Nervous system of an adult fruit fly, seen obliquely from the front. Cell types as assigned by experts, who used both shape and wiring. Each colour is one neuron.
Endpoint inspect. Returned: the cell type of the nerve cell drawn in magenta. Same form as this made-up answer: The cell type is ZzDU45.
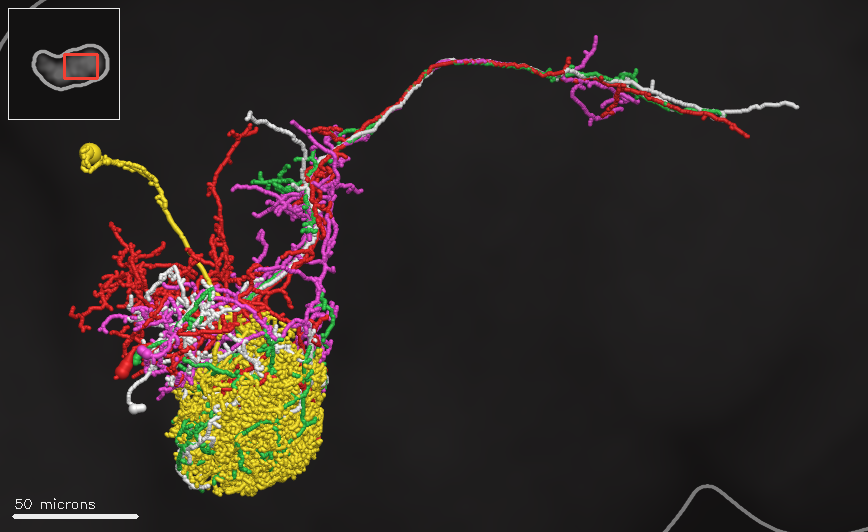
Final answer: The cell type is AVLP177_a.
